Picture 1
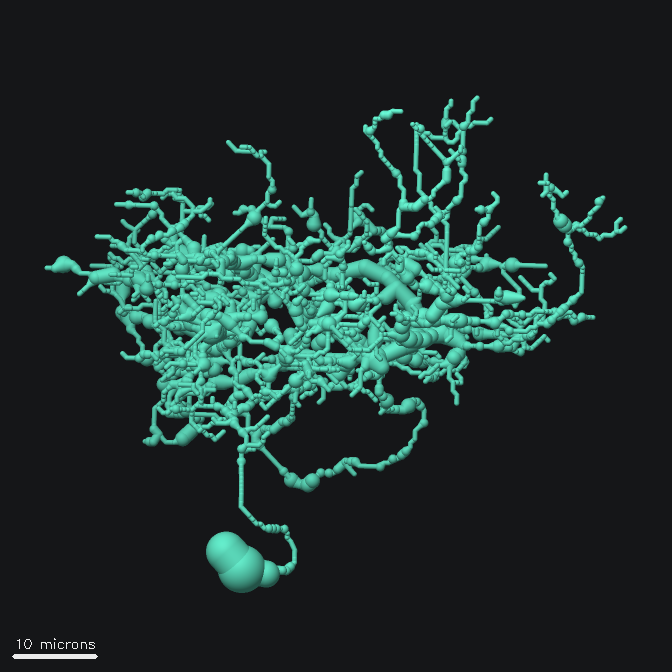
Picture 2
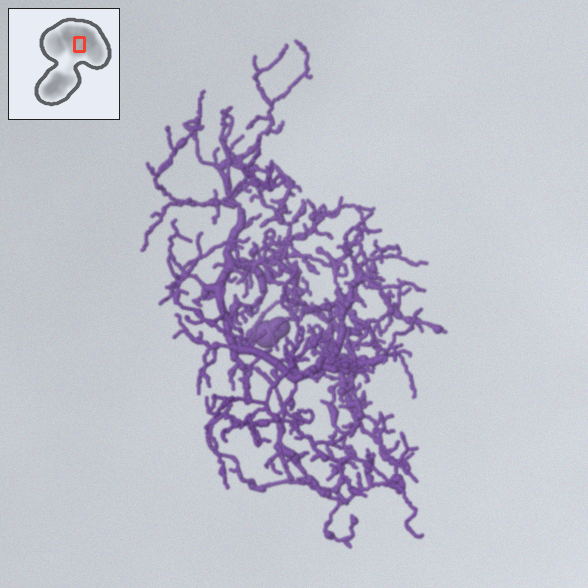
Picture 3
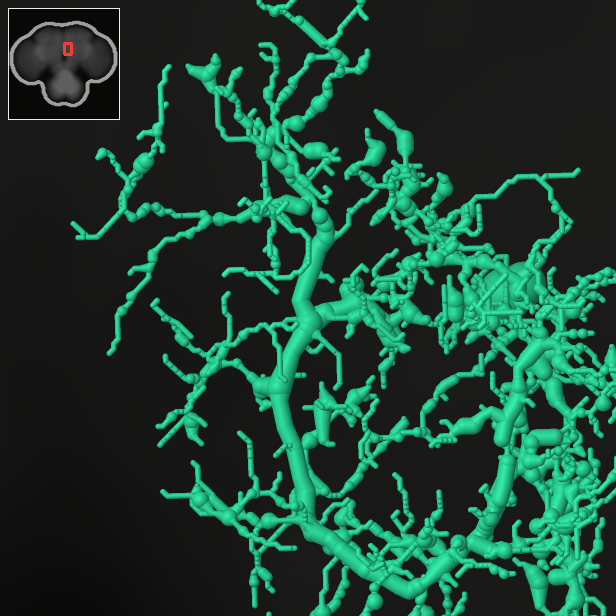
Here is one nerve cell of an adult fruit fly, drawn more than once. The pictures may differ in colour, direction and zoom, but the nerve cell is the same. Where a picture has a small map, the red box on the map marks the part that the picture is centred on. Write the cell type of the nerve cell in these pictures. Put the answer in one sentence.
The cell type is PS310.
